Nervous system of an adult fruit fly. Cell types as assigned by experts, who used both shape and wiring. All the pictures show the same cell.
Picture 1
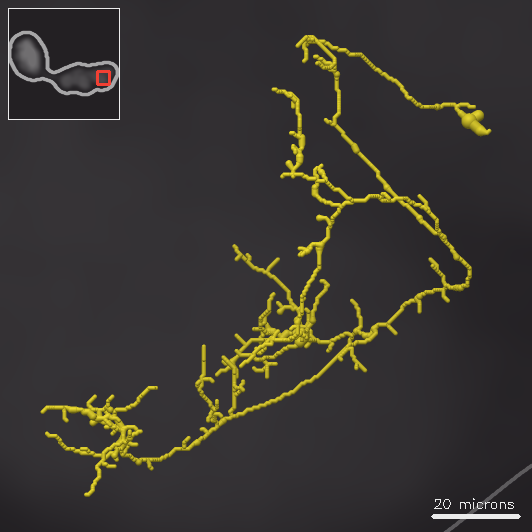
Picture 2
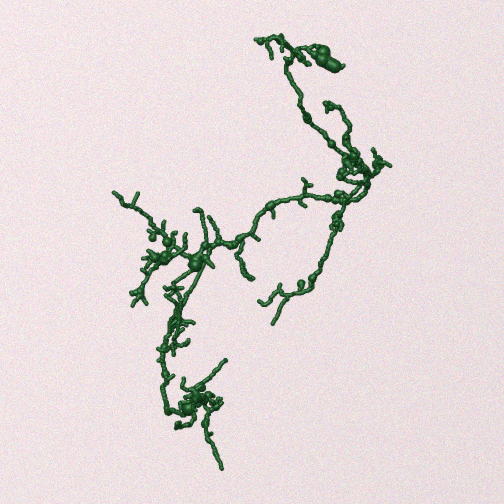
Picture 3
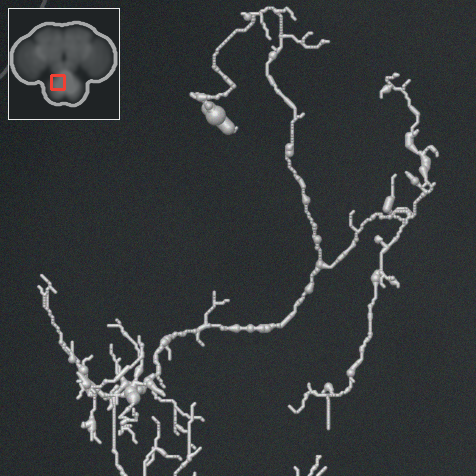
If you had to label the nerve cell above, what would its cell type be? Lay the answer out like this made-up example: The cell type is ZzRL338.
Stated: The cell type is IN19A060.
